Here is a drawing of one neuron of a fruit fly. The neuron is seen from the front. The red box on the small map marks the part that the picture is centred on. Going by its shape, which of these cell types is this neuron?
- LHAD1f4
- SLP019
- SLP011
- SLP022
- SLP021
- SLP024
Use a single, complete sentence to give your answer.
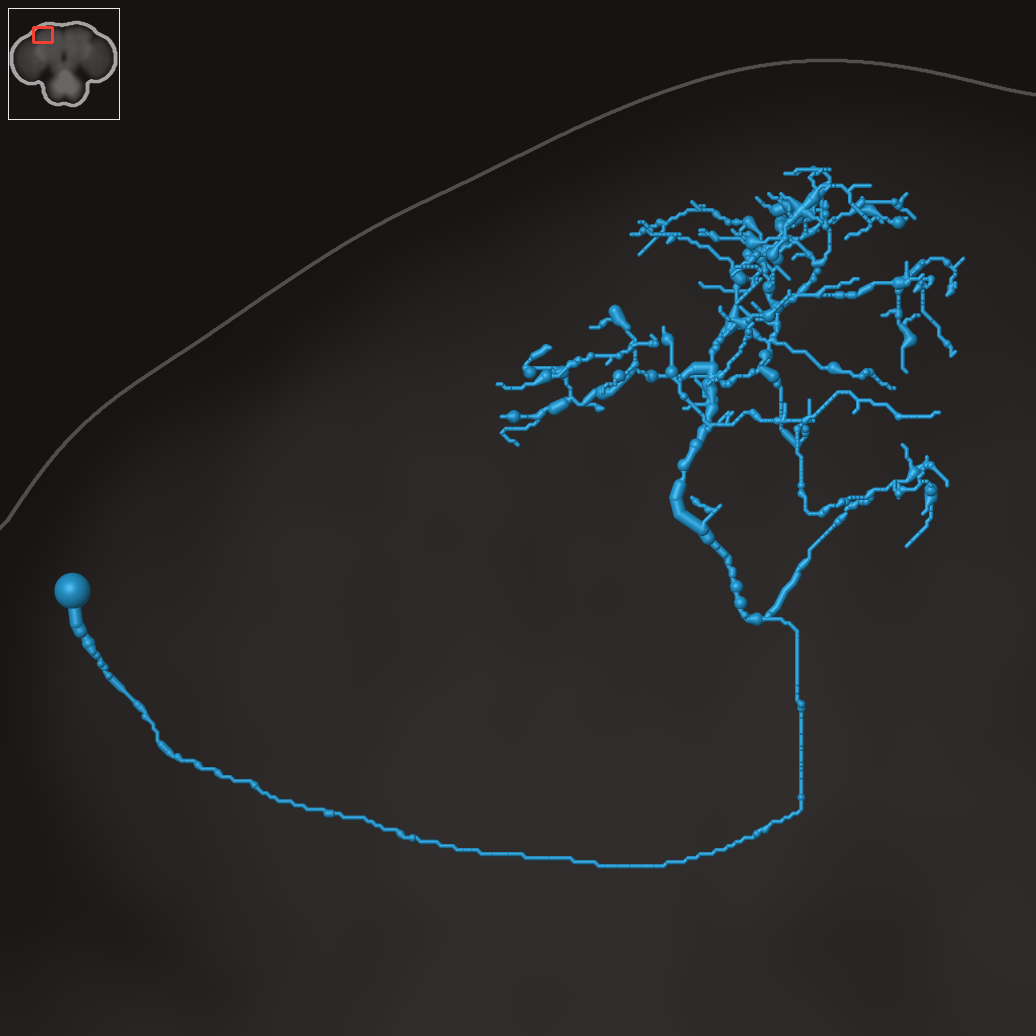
As for cell type, this neuron is SLP022.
